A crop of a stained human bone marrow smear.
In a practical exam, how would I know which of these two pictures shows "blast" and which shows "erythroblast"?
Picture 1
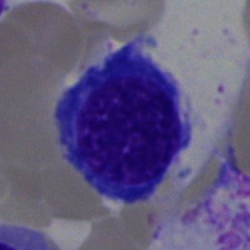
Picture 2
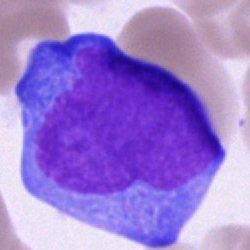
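Picture 1 shows the erythroblast, and picture 2 shows the blast. In both, the nucleus fills most of the cell and the cytoplasm is deep blue; in the erythroblast this leaves a narrow rim of cytoplasm. The chromatin is where the two differ most. In the erythroblast it is dark purple and clumped, with small lighter spots between the clumps. In the blast it is finely granular and evenly spread, without coarse dark clumps.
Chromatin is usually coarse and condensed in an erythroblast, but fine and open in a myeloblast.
The clumped chromatin of picture 1 agrees with the erythroblast pattern, and the fine chromatin of picture 2 is the contrasting kind. The erythroblast also has an irregular outline with small bumps along its edge. In the blast, the nucleus lies off-centre, reaching close to the upper right edge of the cell.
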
